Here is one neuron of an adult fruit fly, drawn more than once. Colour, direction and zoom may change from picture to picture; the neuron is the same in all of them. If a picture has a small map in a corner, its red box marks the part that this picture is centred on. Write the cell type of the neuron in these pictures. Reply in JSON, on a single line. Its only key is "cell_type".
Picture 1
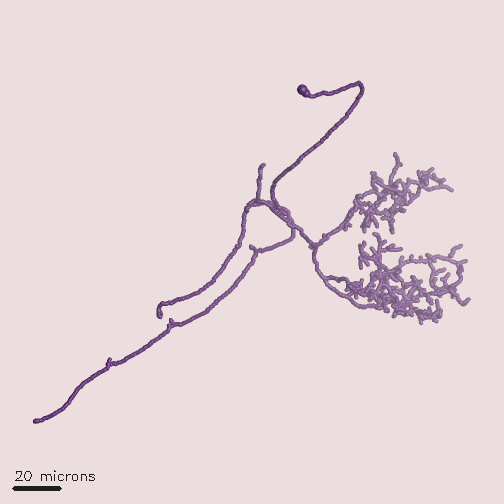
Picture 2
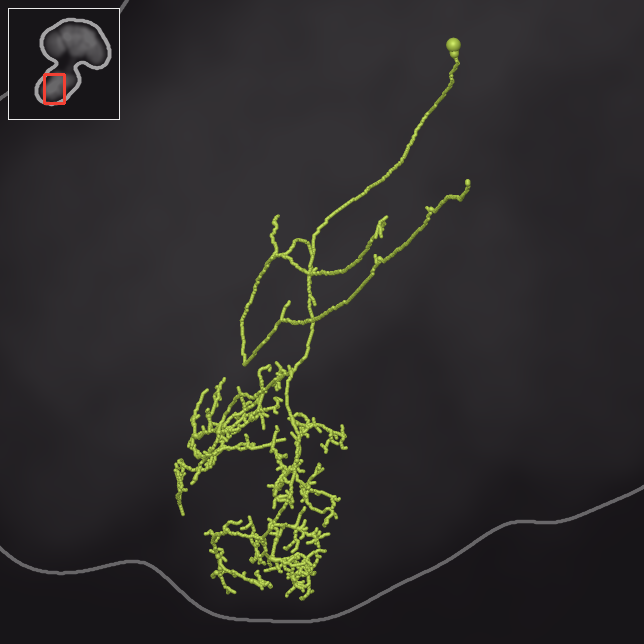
{"cell_type": "IN23B038"}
